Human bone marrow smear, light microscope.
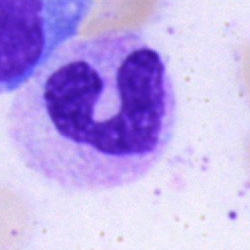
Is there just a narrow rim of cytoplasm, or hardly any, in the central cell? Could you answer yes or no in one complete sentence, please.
No, the cell's cytoplasm is ample, not a thin rim.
